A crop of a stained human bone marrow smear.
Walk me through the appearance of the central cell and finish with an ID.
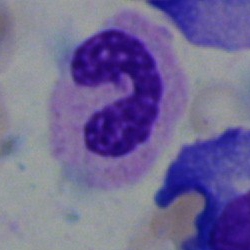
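Coarse clumps of dark purple chromatin fill the nucleus, and no nucleoli can be picked out within it. The outline of the cell is roughly oval. The cytoplasm holds no vacuoles. This is a band neutrophil.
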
